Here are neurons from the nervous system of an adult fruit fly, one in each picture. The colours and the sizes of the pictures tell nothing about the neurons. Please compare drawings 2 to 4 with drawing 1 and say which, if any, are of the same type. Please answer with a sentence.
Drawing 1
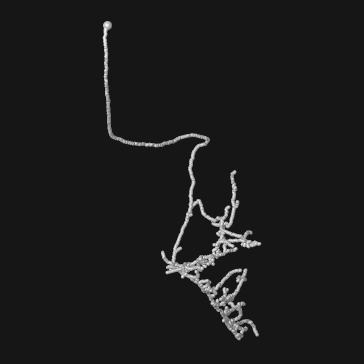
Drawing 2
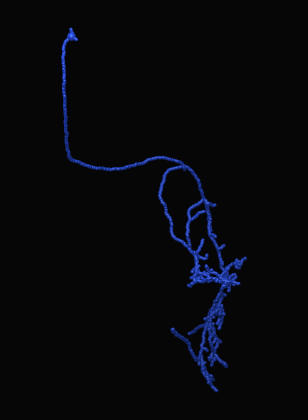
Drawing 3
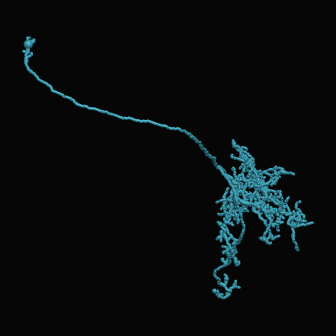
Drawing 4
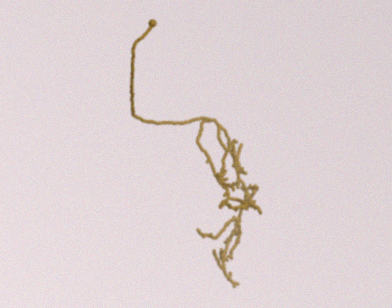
Drawing 2 and drawing 4 are of the same cell type.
